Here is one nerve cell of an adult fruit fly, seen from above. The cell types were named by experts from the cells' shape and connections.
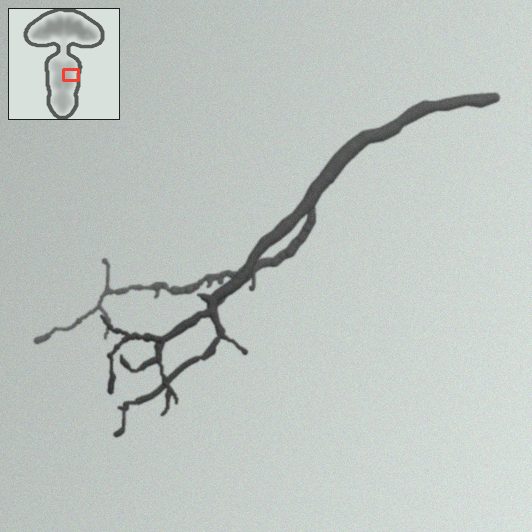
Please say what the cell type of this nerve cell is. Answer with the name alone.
SNpp27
